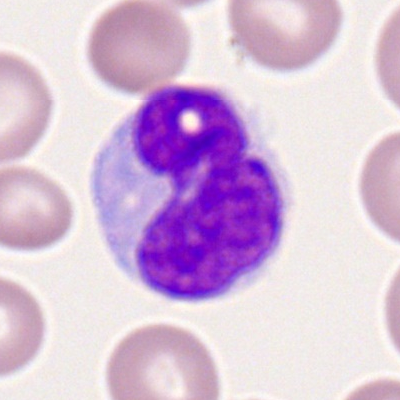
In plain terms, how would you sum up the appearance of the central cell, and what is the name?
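A deep indentation splits the nucleus into a smaller upper lobe and larger lower part. Its chromatin is mottled in darker and lighter purple. A small, bright white, round spot sits in the upper nucleus. Most cytoplasm lies left of the nucleus. This is a monocyte.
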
